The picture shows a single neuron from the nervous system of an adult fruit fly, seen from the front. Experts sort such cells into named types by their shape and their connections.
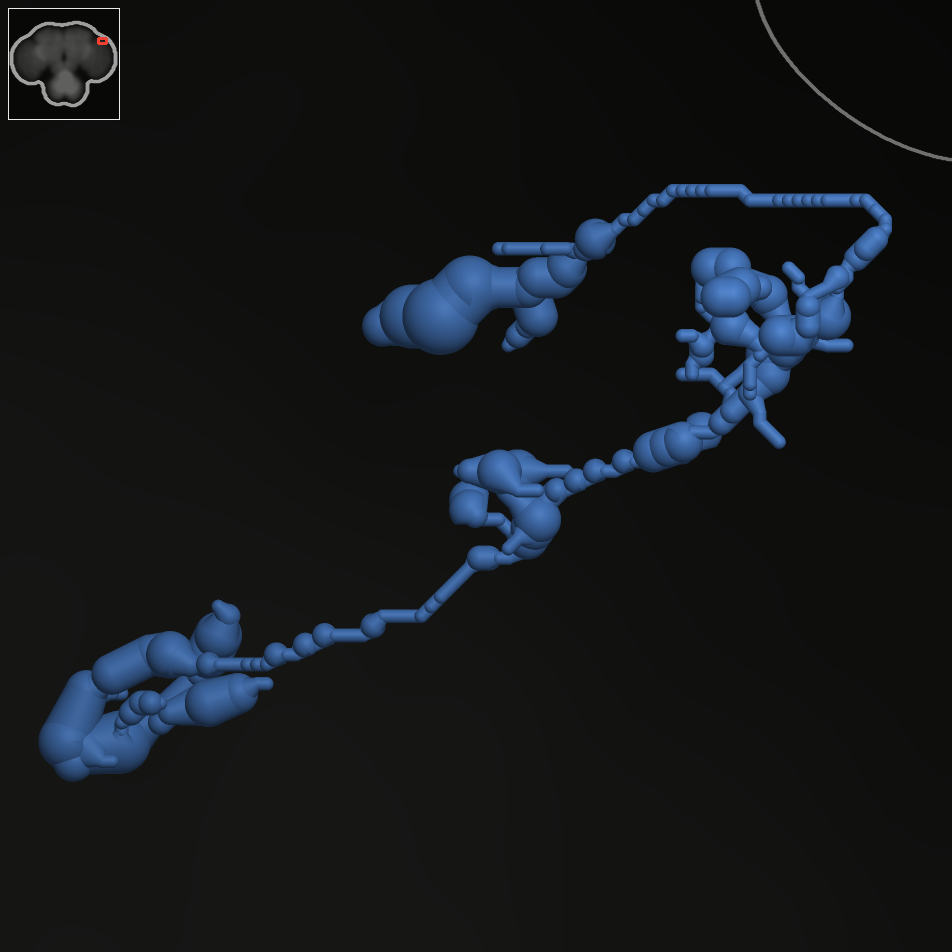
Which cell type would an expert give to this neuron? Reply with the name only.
Mi1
